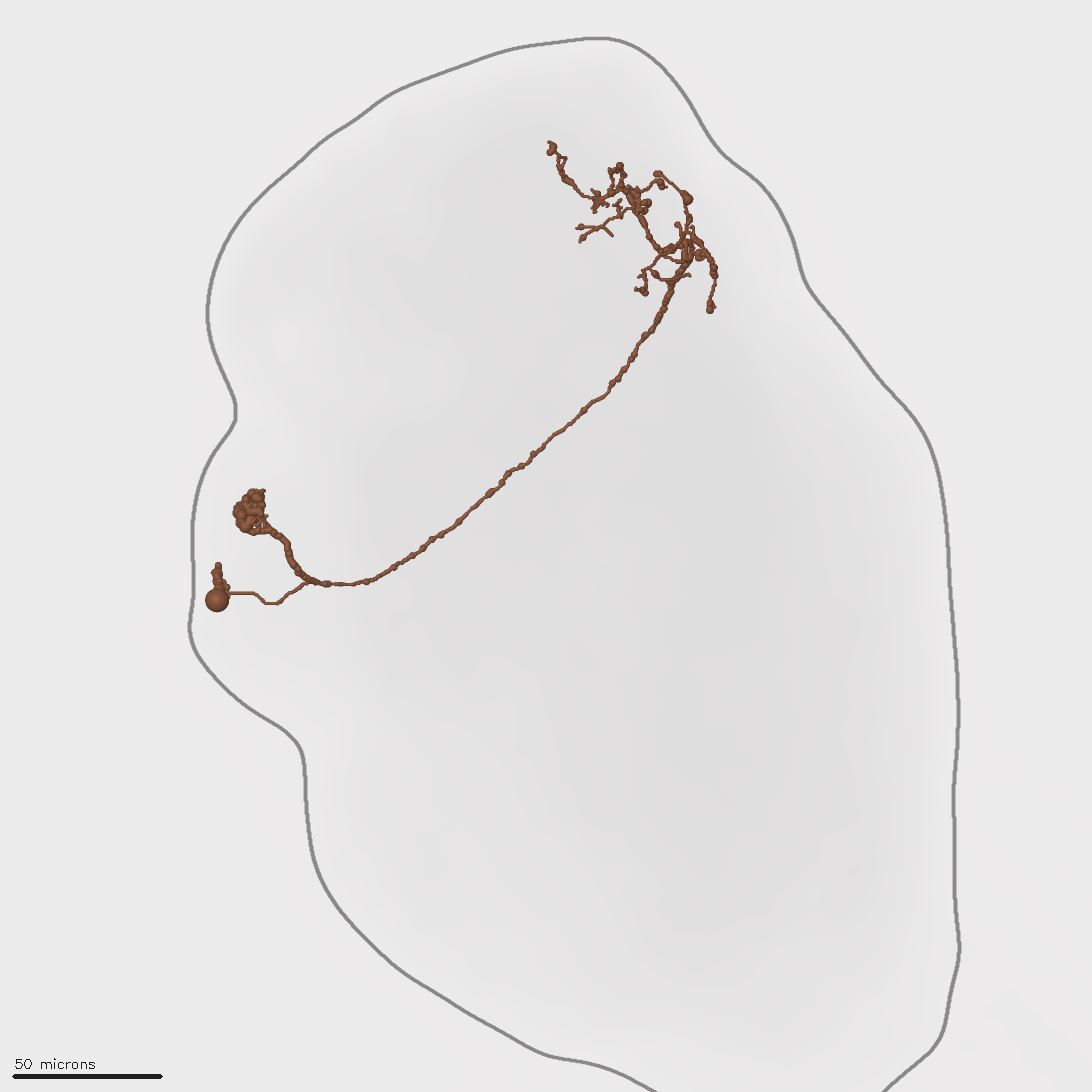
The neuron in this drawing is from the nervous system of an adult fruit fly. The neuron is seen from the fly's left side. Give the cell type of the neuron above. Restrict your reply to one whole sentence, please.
This neuron is included in the cell type DA3_adPN.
